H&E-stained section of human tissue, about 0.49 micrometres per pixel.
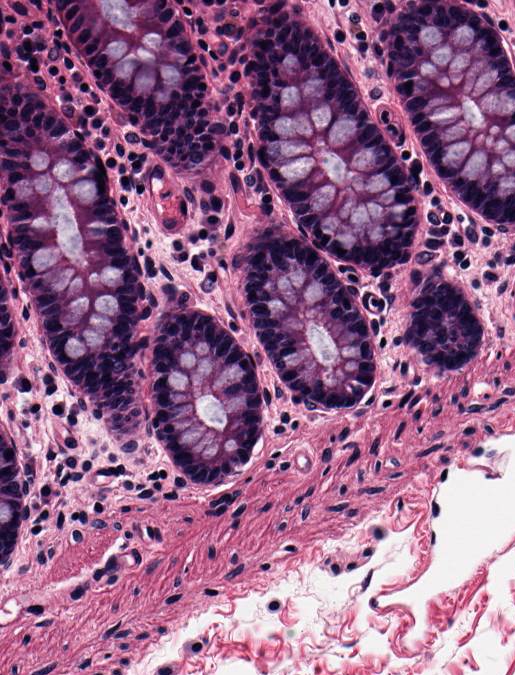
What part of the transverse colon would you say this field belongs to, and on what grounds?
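This section shows colonic mucosa. Unbranched glands, rounded to oval where cut in cross or oblique section, lie side by side in the upper two-thirds of the field, with no surface villi. A single layer of columnar cells, their dark nuclei at the outer, basal edge, lines each gland.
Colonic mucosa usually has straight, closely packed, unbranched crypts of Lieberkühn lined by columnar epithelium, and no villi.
Beneath them a band of pink smooth muscle with spindle-shaped nuclei runs diagonally across the lower field.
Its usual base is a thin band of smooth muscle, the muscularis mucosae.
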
